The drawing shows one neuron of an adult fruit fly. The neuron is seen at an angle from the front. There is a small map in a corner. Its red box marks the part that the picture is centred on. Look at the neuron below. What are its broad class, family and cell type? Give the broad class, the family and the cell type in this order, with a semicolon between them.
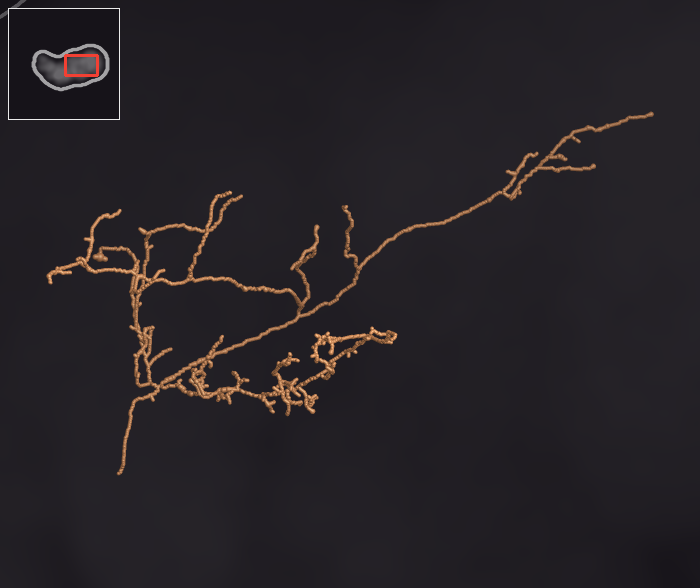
central-brain intrinsic neuron; hemilineage DM6_ventral; PS270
